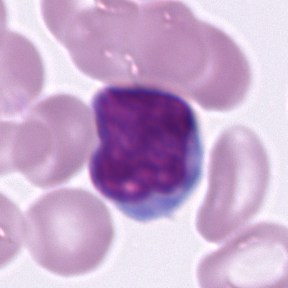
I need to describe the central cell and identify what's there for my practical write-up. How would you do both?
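Cytoplasm checked first: no granules are visible, and no vacuoles either. The nucleus is a single unlobed mass with a roughly squarish outline. The cell border is smooth, with no projections. The cell is a typical lymphocyte.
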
